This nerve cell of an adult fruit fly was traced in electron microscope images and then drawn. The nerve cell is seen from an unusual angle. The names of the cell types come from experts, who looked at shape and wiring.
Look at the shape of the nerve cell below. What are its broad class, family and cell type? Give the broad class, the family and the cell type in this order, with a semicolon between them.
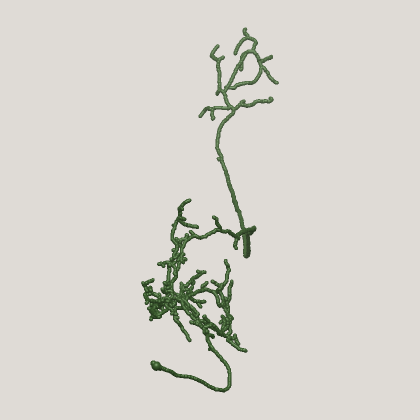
descending neuron; hemilineage MX12; DNg12_g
